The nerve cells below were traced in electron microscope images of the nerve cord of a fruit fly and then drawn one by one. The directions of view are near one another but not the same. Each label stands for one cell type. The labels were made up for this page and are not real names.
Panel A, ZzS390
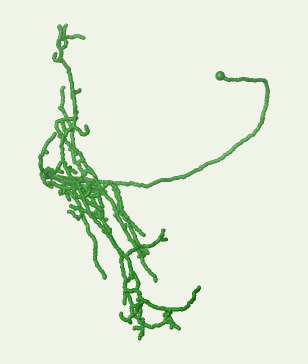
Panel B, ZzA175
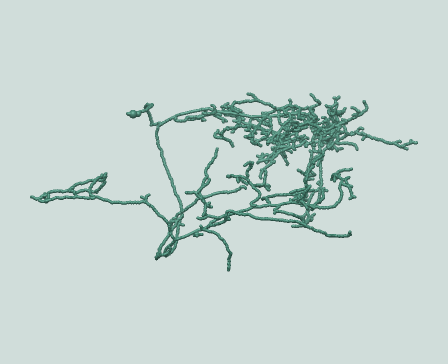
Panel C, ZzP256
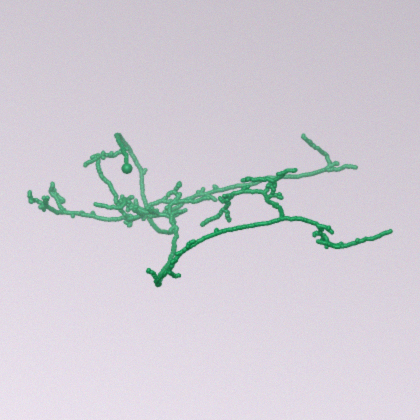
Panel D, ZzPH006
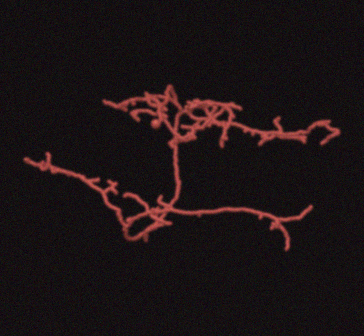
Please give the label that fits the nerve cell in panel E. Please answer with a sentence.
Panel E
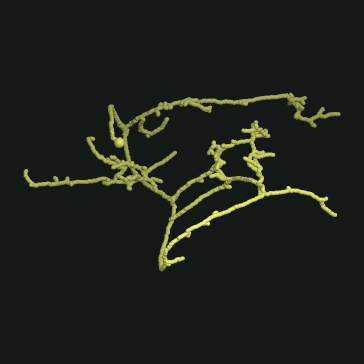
It belongs to ZzP256.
